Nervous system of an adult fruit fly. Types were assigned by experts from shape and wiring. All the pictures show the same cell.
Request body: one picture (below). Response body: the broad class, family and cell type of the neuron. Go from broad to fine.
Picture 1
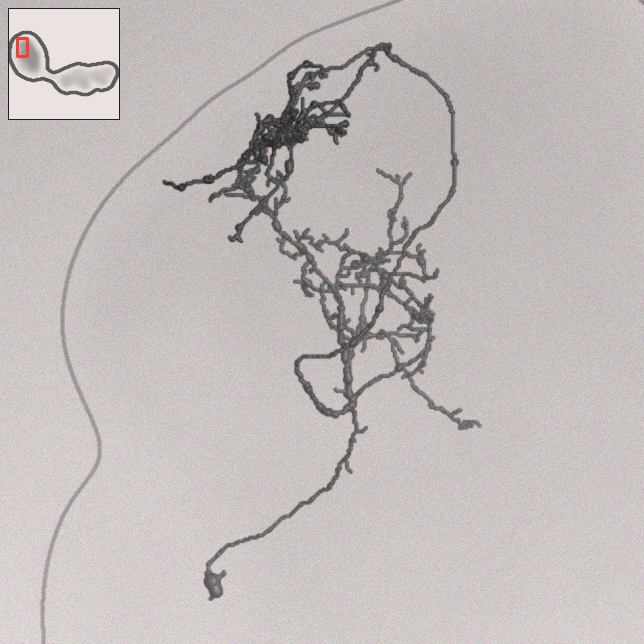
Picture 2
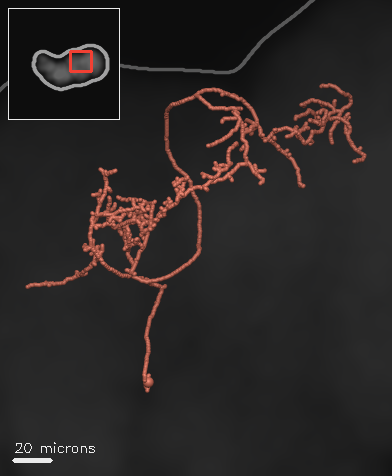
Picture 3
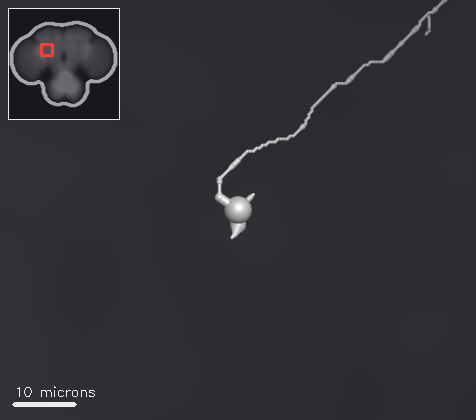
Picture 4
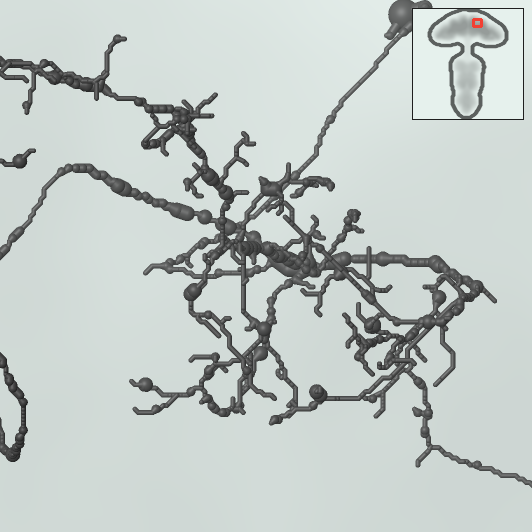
central-brain intrinsic neuron; hemilineage CREl1; SMP172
